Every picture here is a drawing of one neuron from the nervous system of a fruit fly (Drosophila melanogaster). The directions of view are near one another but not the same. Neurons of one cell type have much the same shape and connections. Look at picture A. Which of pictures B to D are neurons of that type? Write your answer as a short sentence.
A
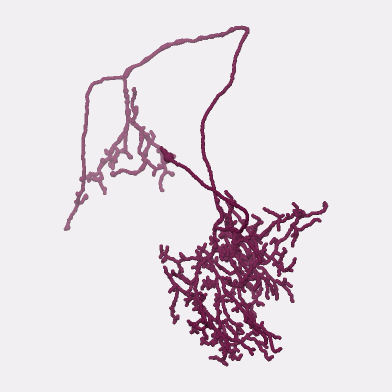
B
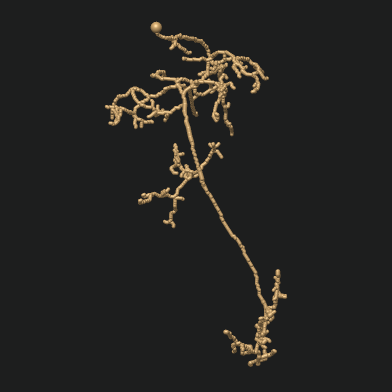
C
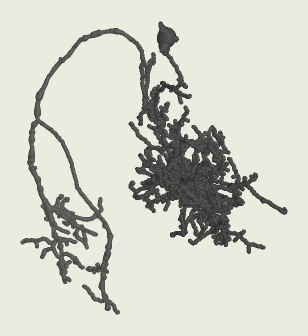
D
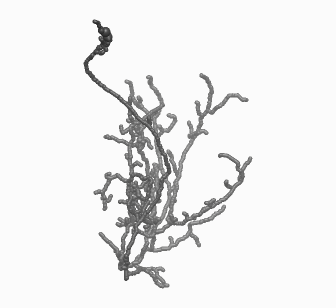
Picture C is of the same cell type.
